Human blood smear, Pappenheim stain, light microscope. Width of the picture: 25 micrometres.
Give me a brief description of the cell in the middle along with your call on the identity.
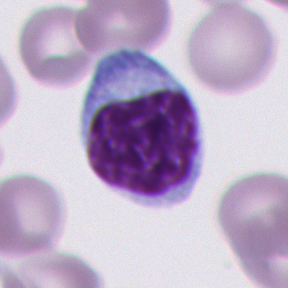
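Let me see: the nucleus, about 10 micrometres across, lies off-centre in the lower part of the cell. Its chromatin is dark purple and coarsely clumped, and I can make out no nucleoli. Above it, the pale blue cytoplasm forms a wider crescent. This one is a typical lymphocyte.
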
